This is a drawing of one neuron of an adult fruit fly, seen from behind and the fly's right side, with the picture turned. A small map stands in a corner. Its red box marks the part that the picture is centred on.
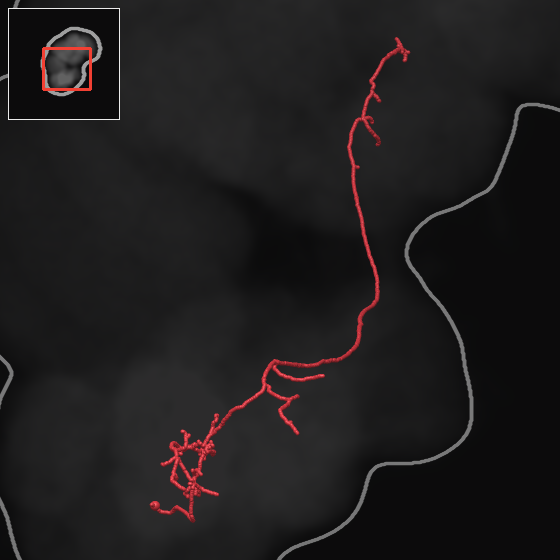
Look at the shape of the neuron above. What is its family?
hemilineage 08B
